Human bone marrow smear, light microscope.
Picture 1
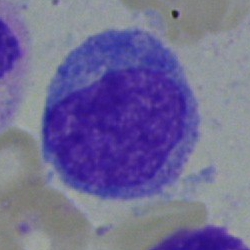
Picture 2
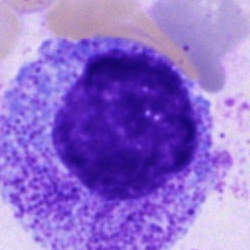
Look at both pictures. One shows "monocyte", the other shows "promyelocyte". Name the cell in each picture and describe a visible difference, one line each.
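The cell in picture 1 is a monocyte. No granules are seen in the cytoplasm.
The cell in picture 2 is a promyelocyte. Many purple granules are scattered throughout the cytoplasm.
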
